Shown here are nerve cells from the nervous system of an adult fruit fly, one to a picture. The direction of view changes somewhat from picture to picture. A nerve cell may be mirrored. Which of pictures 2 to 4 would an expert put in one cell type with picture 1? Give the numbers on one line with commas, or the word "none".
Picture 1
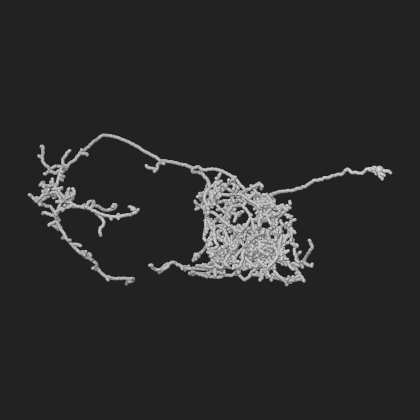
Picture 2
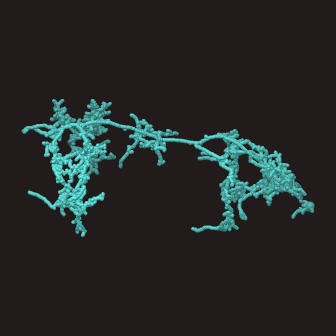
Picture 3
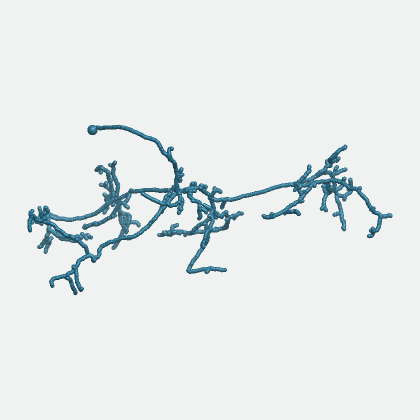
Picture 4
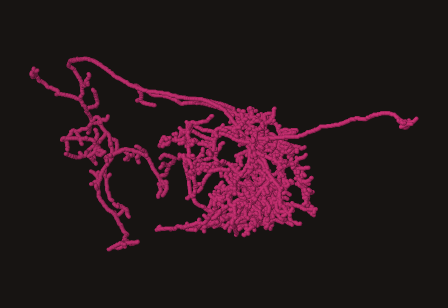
2, 4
